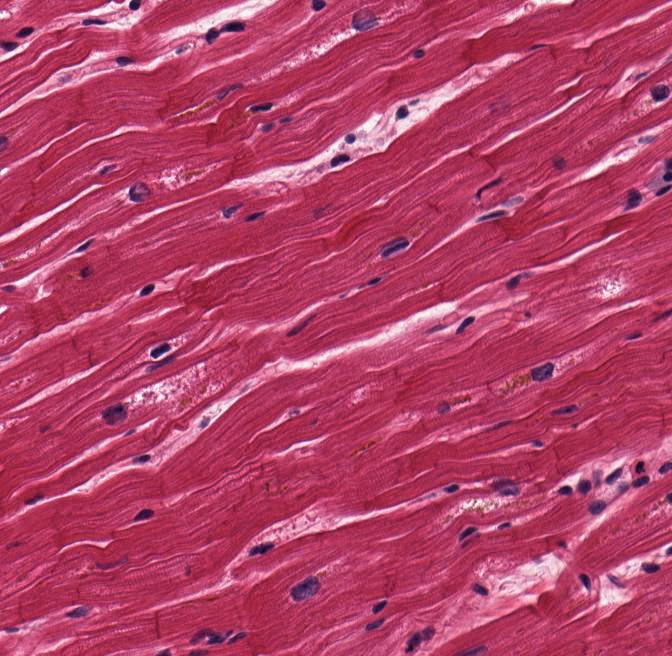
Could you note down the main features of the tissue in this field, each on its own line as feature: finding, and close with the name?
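Striations: fine cross-striations across the fibres
Branching: some fibres branch and merge with neighbouring fibres
Nuclei: oval, central within the fibres
Granules: small, golden-brown, in the cytoplasm at the ends of some muscle nuclei
Name: left ventricle of the heart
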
